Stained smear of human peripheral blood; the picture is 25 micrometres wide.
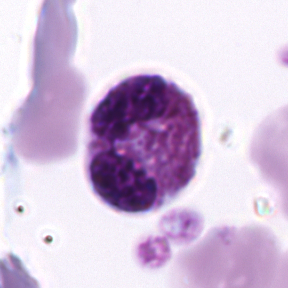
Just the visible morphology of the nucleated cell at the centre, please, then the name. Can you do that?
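Outline smooth, rounded, oval, without surface projections. Size about 13 by 10 micrometres. On the left, dark nuclear material in two lobes, one upper and one lower, separated by a notch; both deep purple, dense and clumped. Paler pinkish-violet area in the centre, between the dark regions. Eosinophil.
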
